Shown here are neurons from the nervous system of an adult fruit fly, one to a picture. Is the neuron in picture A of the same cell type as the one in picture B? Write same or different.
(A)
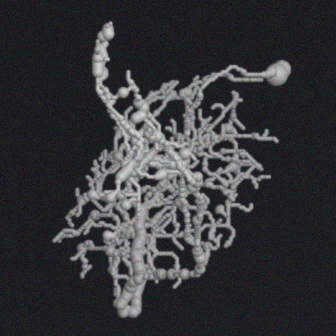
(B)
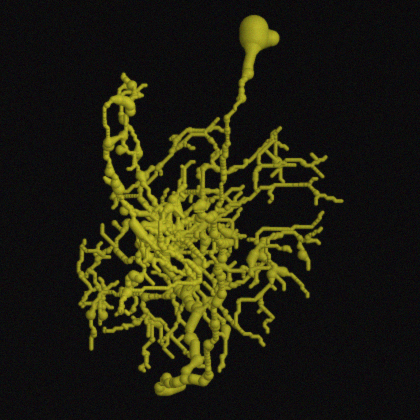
same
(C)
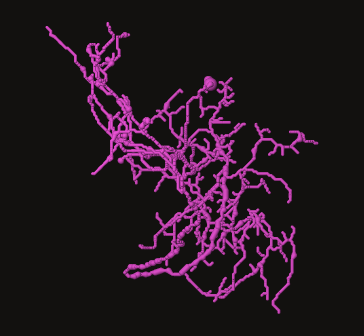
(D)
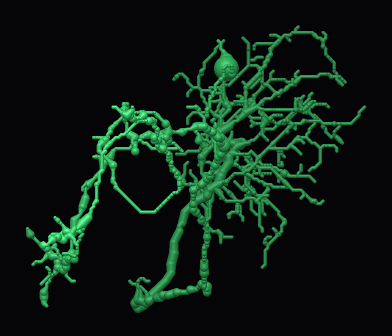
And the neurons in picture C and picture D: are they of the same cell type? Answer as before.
different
